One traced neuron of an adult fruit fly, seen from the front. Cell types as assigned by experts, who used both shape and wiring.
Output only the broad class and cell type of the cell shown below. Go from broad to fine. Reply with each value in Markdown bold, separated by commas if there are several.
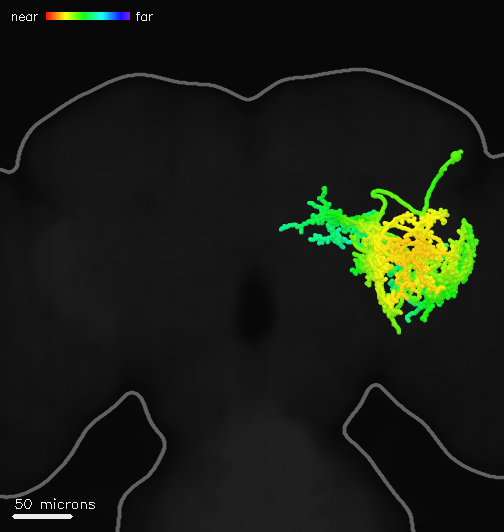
**central-brain intrinsic neuron**, **AVLP078**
